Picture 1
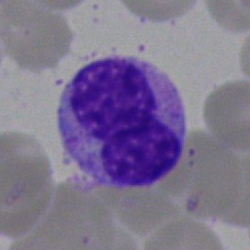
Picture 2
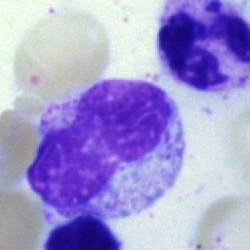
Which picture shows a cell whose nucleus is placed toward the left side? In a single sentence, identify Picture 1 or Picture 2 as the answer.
The cell shown in picture 2 carries its nucleus toward the left.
